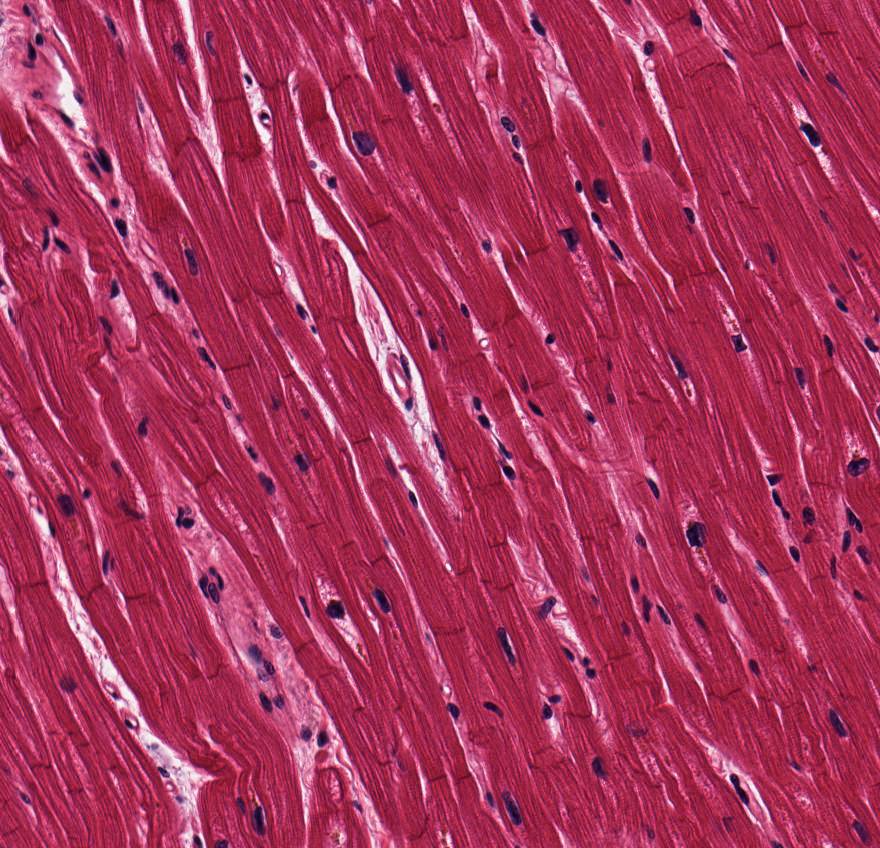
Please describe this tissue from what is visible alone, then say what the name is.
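Parallel bundles of muscle fibres, running diagonally from upper left to lower right across the whole field. Fibres branch and join neighbouring fibres. Oval nuclei, central within the fibres. Cytoplasm deeply eosinophilic, with fine cross-striations. Left ventricle of the heart.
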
